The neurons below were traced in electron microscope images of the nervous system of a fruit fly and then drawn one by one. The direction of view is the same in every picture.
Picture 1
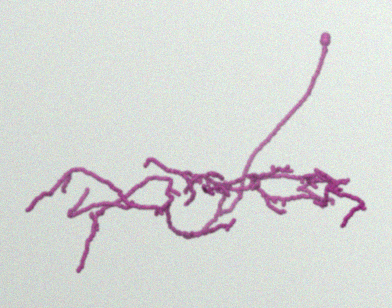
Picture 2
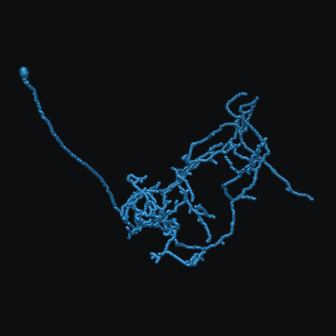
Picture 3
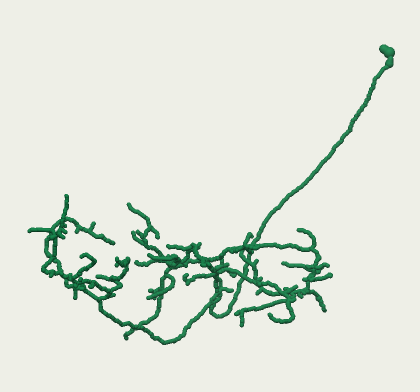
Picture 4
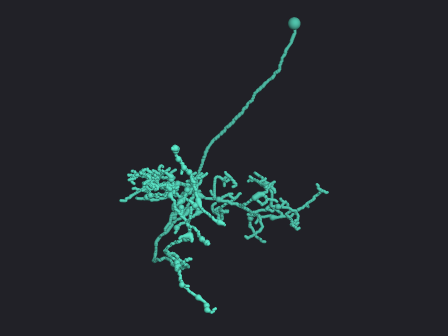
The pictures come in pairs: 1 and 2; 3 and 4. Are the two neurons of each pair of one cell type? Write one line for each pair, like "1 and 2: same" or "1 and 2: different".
1 and 2: same
3 and 4: different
